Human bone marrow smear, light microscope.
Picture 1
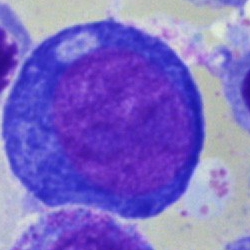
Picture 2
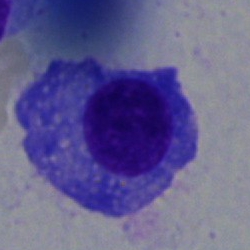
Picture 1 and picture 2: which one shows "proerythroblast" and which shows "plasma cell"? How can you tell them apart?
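Picture 1: proerythroblast; picture 2: plasma cell. Outline first: the proerythroblast is round and smooth, whereas the plasma cell is irregular, with several blunt bulges along its edge. Nucleus position next: in both cells it lies off-centre, toward the right side.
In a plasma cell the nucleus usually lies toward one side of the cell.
Chromatin: finely granular and evenly spread in the proerythroblast, dark purple and dense in the plasma cell. Cytoplasm colour: deep blue in both.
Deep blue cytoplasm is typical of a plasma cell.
Cytoplasm amount: the proerythroblast's rim is widest on the left side of the nucleus, while the plasma cell's cytoplasm is abundant. Cytoplasm contents, last: the proerythroblast shows no granules, whereas many small clear vacuoles are scattered through the plasma cell's cytoplasm.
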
